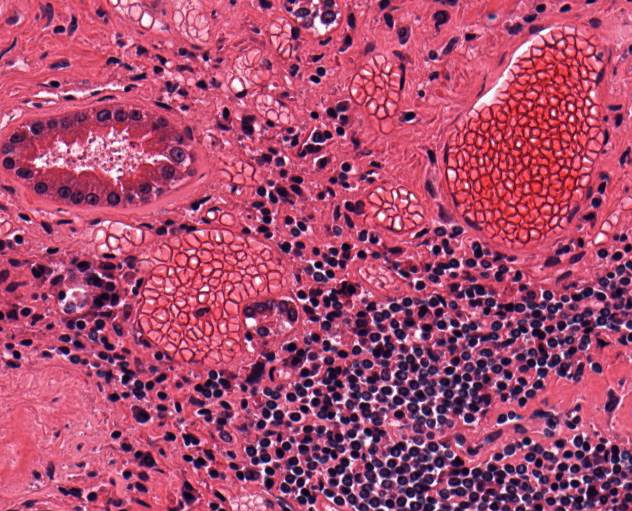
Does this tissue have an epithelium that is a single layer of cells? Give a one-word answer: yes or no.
Yes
